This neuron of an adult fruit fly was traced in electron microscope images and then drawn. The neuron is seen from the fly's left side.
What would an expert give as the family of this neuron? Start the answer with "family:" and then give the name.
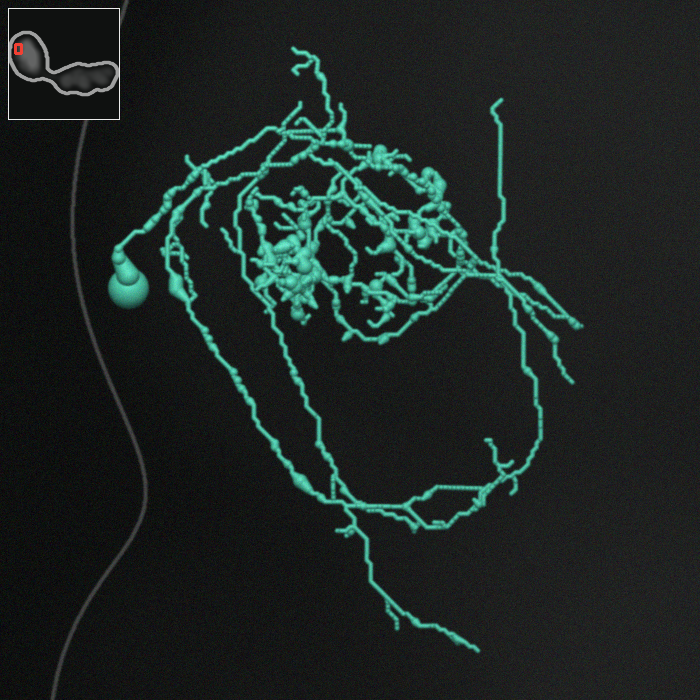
family: class DAN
